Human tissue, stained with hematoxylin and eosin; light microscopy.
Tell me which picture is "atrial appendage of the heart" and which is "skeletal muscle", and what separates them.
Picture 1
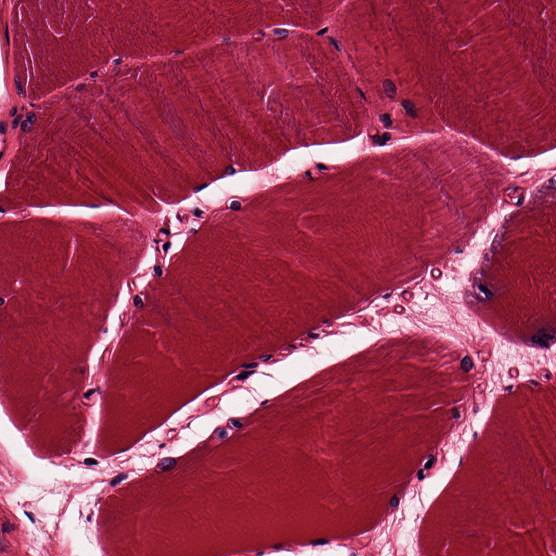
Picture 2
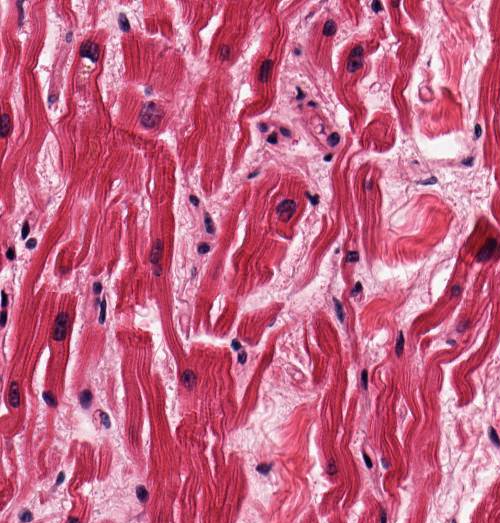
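Picture 1 is skeletal muscle, and the atrial appendage of the heart is in picture 2. In picture 1, long fibres cross the middle diagonally, lower left to upper right, and fine cross-striations show in those at the top. Its nuclei are small and dark and sit at the fibre edges, and the cytoplasm is evenly dark red without vacuoles. In picture 2, the fibres run mostly top to bottom on a wavy course, with oval nuclei in the middle of each fibre. Some branch: find the Y-shaped one near the bottom centre.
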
